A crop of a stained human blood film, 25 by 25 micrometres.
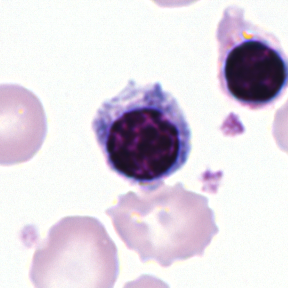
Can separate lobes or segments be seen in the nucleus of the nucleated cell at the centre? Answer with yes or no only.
No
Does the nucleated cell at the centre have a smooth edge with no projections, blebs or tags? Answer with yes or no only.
No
